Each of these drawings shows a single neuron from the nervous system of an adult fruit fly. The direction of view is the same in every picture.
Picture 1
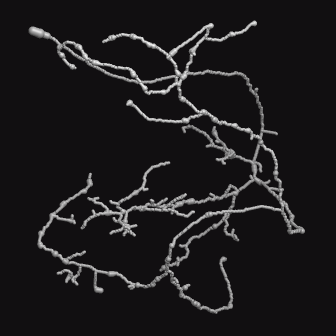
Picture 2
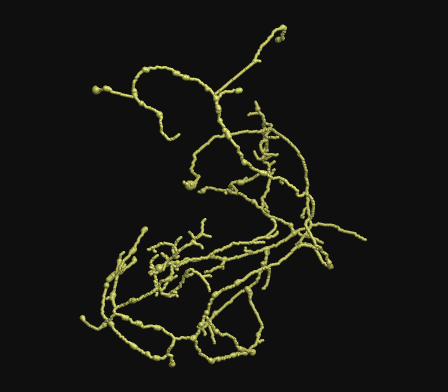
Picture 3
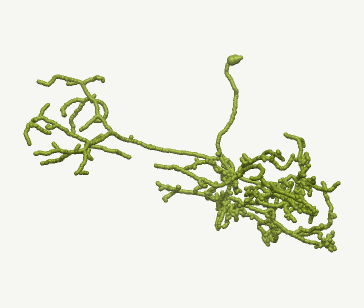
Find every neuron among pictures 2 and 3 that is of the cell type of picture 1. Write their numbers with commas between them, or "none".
2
